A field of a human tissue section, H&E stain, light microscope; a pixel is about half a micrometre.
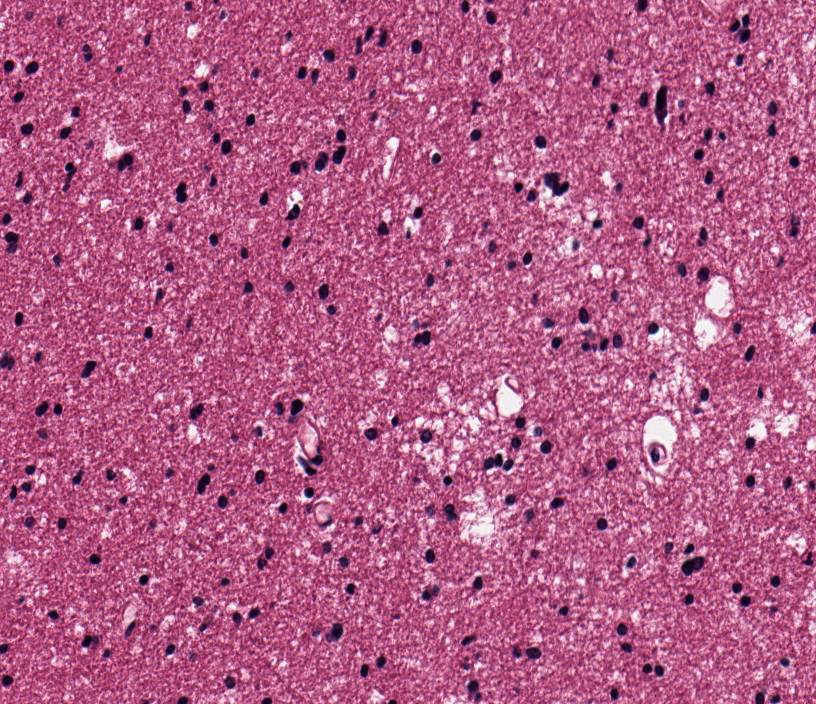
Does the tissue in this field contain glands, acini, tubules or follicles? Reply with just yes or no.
No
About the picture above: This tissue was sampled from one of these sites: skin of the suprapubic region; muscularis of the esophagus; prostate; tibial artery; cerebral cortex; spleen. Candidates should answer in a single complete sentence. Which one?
It is from the cerebral cortex that this section was cut.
